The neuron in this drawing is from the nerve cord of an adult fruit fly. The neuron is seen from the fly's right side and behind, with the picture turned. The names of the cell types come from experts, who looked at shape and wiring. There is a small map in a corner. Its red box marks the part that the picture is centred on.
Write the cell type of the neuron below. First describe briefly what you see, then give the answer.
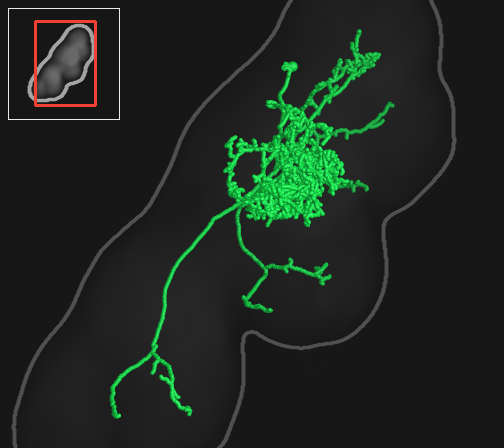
Dozens of branch ends can be seen. As drawn here it is taller than it is wide. Its broad class is nerve-cord intrinsic neuron. Its cell type is IN18B005.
